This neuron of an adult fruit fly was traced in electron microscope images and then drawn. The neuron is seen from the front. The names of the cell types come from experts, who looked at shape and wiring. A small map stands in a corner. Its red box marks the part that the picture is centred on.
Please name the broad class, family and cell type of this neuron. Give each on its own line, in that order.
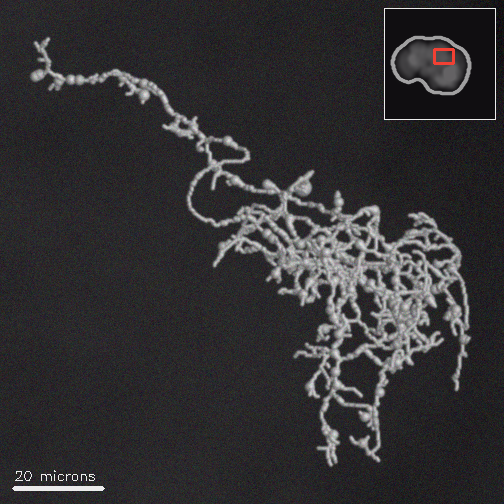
central-brain intrinsic neuron
hemilineage VLPp&l1_anterior
PVLP101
